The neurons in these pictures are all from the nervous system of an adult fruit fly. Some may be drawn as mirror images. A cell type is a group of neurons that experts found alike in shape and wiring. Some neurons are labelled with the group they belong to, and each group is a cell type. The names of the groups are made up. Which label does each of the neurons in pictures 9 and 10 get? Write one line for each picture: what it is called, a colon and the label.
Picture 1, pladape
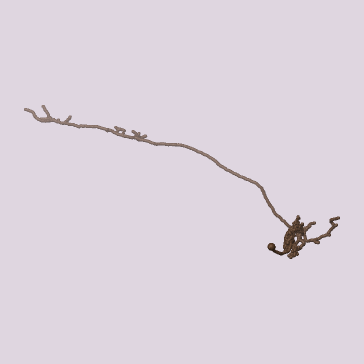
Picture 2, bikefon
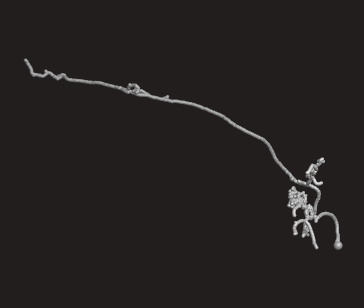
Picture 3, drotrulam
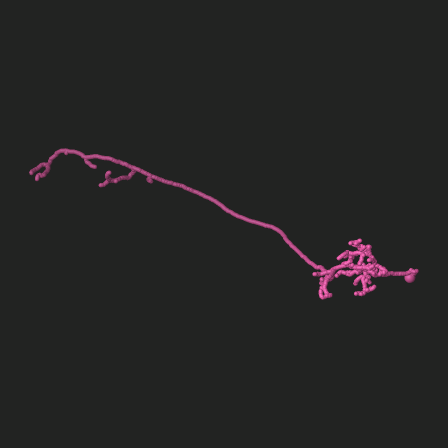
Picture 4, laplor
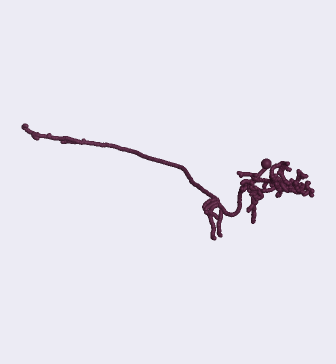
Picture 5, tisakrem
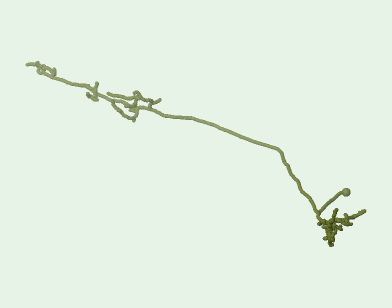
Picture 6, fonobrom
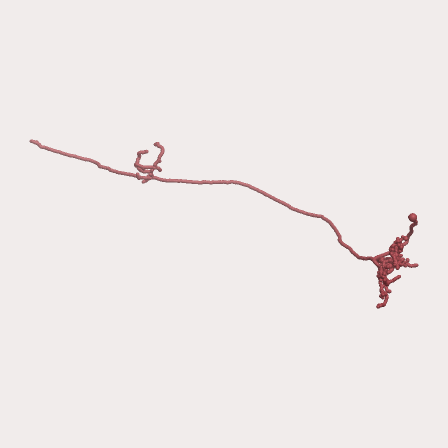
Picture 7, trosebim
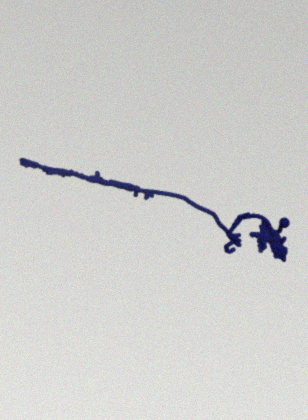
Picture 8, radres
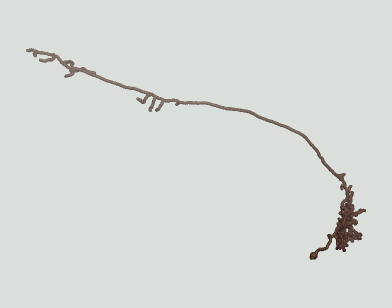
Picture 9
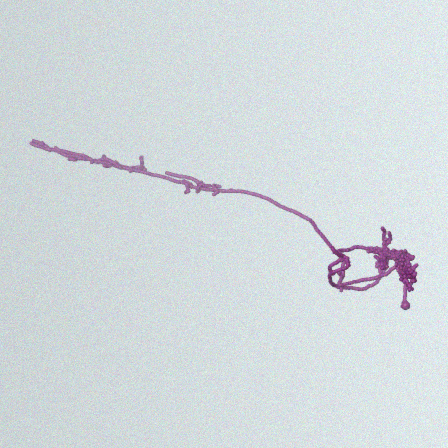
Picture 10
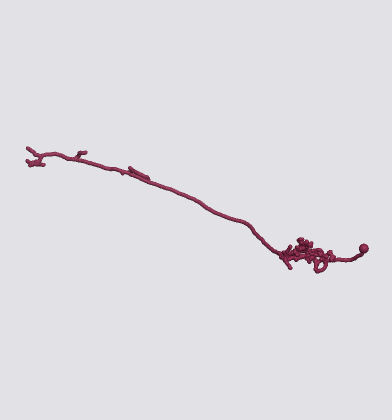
9: trosebim
10: drotrulam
